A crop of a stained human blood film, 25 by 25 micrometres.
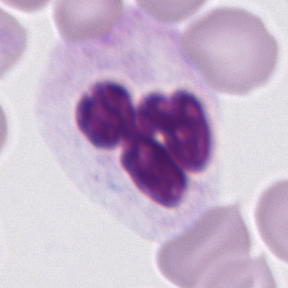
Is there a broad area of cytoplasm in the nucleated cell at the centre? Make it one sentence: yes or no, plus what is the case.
Yes, the cell has plenty of cytoplasm around its nucleus.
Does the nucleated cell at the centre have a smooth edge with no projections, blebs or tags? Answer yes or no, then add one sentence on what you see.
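Yes. The cell has a rounded-oval outline with a smooth edge.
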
